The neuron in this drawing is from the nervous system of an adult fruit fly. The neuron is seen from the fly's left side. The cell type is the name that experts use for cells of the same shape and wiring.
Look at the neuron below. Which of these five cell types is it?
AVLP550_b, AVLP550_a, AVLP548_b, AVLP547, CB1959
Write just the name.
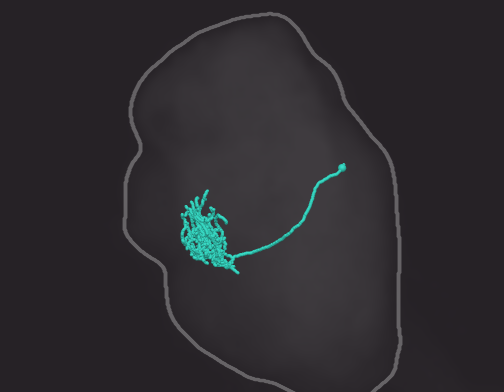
AVLP550_b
